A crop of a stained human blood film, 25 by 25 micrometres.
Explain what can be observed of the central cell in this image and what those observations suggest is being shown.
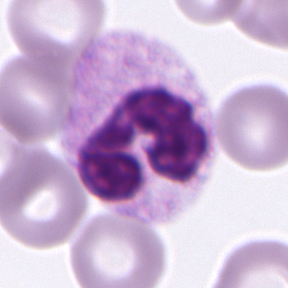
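Bent, the nucleus opens toward the bottom and lies mostly in the lower half of the cell, leaving a wider band of cytoplasm above. That cytoplasm's plentiful and pale pinkish-lilac, with fine, dust-like lilac granules scattered throughout. It's a segmented neutrophil.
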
